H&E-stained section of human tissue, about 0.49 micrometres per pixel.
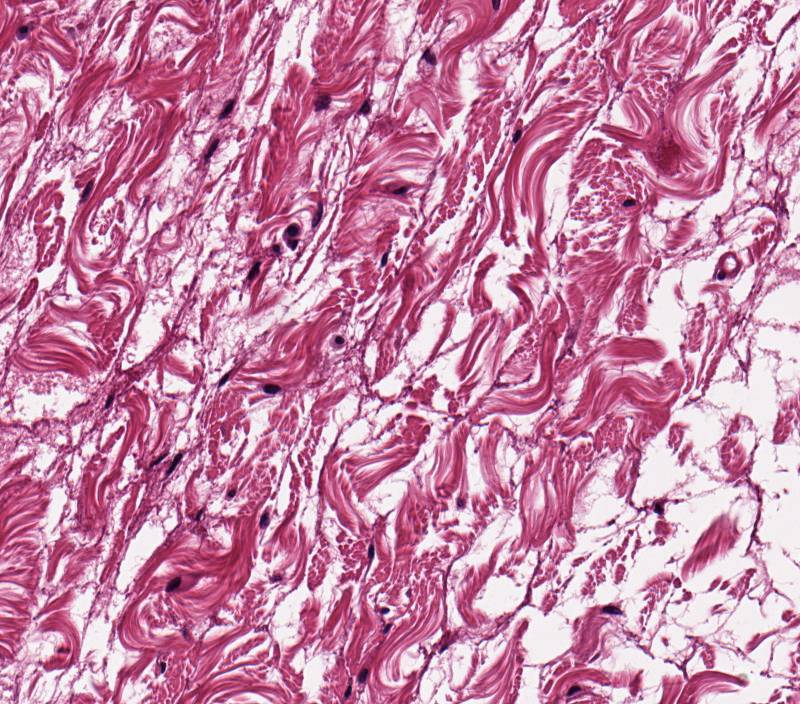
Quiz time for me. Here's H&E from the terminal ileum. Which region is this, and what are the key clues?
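Dense connective tissue. Nuclei sparse, lying singly among the fibre bundles; most dark and elongated.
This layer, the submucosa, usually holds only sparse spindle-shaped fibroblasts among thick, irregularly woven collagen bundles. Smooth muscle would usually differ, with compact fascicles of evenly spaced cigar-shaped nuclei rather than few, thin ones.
Clear spaces with fine, wispy pale strands separate the bundles, widest toward lower right. No epithelium or glands in the field.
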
